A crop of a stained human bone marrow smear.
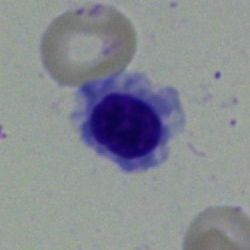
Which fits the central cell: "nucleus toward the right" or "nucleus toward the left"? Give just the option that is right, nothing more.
Nucleus toward the left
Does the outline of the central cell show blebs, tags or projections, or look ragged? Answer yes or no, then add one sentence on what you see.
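Yes. The cytoplasmic border shows several small bumps and frayed projections.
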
